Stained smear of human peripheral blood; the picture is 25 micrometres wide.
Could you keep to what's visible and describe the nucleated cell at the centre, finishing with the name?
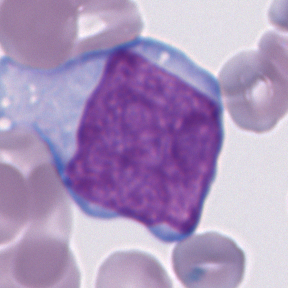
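Nearly square and angular, the nucleus has fairly straight sides. The cytoplasm has a deeper blue outer border, with a few small clear spots left of the nucleus. An irregular outline draws out into a broad leftward tongue of cytoplasm. This one is a myeloblast.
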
